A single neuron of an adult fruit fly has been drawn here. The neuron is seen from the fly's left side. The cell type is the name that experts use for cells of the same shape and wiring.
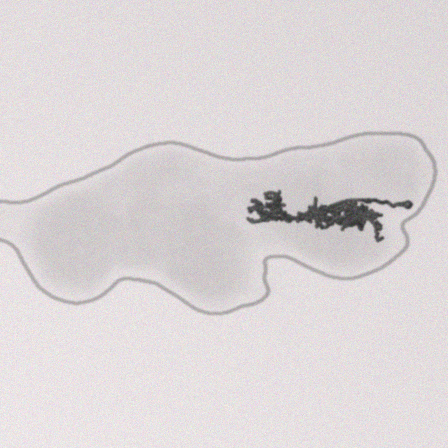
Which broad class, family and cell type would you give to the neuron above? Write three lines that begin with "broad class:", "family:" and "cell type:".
broad class: nerve-cord intrinsic neuron
family: hemilineage 21A
cell type: IN21A028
